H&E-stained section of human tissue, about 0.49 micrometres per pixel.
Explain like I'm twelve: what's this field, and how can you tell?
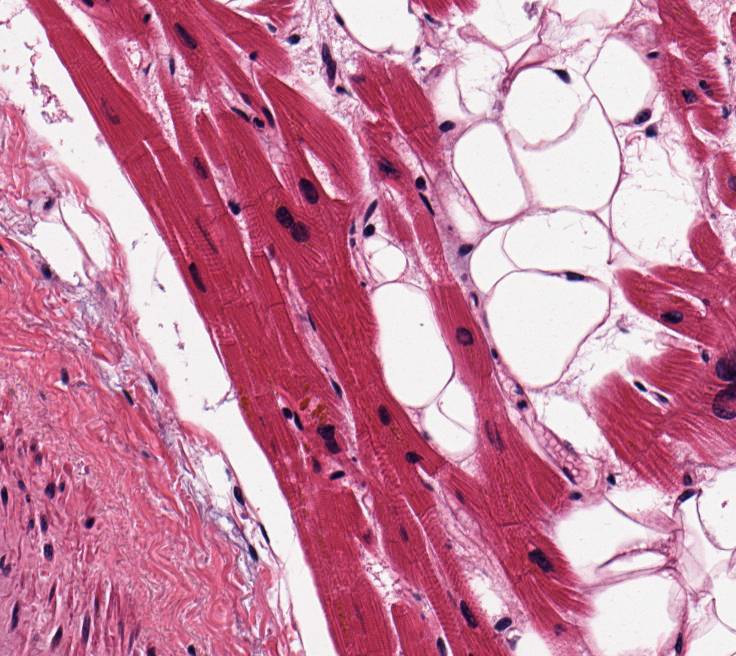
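Tissue: myocardium. Broad band of striated muscle fibres runs diagonally, upper left to lower right, across the centre. Fibres branch and merge with neighbours; fine cross-striations cross the deep pink cytoplasm.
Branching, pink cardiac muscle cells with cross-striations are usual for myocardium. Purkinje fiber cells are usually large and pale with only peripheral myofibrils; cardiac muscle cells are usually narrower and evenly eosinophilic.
Cytoplasm here is deep pink, not pale. Adipocytes, large empty clear spaces with thin septa, occupy the right side among the fibres.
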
